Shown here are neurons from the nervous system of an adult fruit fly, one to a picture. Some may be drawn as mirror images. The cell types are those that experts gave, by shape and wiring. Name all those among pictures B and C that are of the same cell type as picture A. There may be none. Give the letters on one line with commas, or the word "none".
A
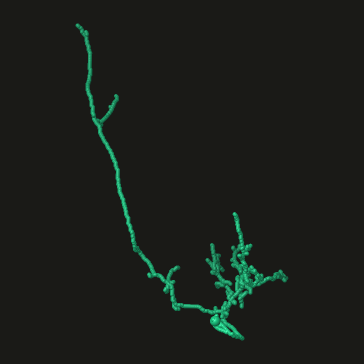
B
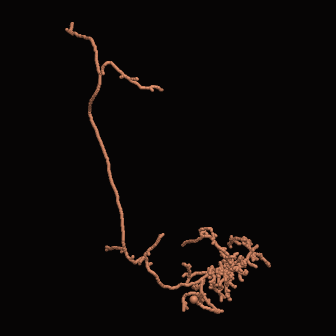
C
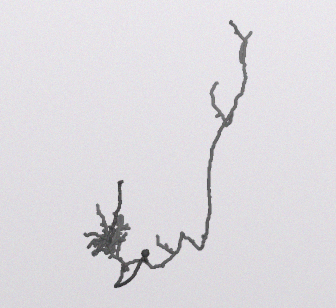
C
